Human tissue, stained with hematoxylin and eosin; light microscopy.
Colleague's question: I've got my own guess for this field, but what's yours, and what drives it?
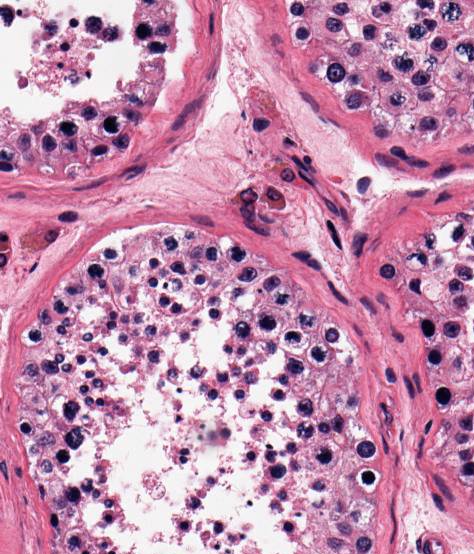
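Seminiferous tubule cross-sections make up this field, the largest in the lower half, separated by narrow interstitial strips. Each is filled by many layers of rounded cells with round nuclei, not by a single epithelial layer.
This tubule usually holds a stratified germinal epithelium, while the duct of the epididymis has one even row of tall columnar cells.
Large cells with big round nuclei of coarsely clumped dark chromatin are scattered among the layers.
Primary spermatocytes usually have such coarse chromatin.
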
